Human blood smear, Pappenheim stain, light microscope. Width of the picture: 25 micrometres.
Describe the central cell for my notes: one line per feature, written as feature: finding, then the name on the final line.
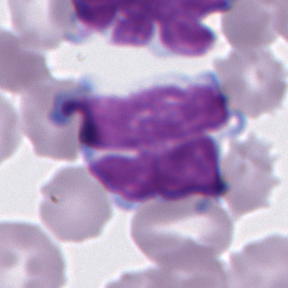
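Nucleus: a horizontal cleft seems to divide it into upper and lower parts
Proportion: the nucleus fills most of the cell
Cytoplasm: only a thin rim, pale blue, around the nucleus
Projection: a small hooked bluish one at the upper left
Name: typical lymphocyte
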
